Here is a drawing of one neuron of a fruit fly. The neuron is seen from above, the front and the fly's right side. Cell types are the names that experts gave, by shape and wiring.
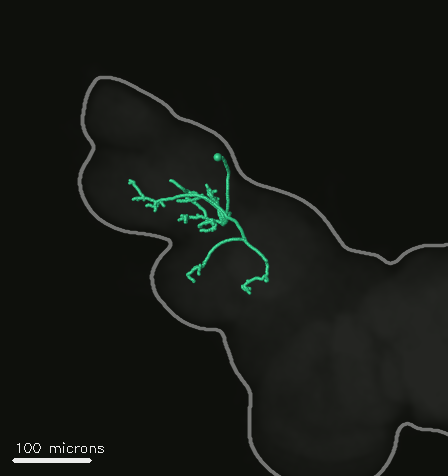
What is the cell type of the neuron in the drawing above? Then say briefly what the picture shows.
The cell type is IN18B047. It is a nerve-cord intrinsic neuron. From left to right in the picture it spans about 180 microns. As drawn here it is about as wide as it is tall.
